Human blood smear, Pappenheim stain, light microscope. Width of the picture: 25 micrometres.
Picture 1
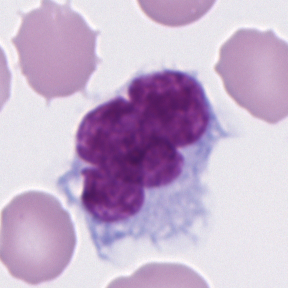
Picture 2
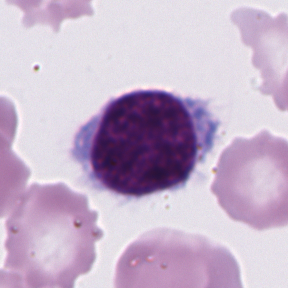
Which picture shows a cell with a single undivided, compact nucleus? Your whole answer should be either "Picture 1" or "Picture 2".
Picture 2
